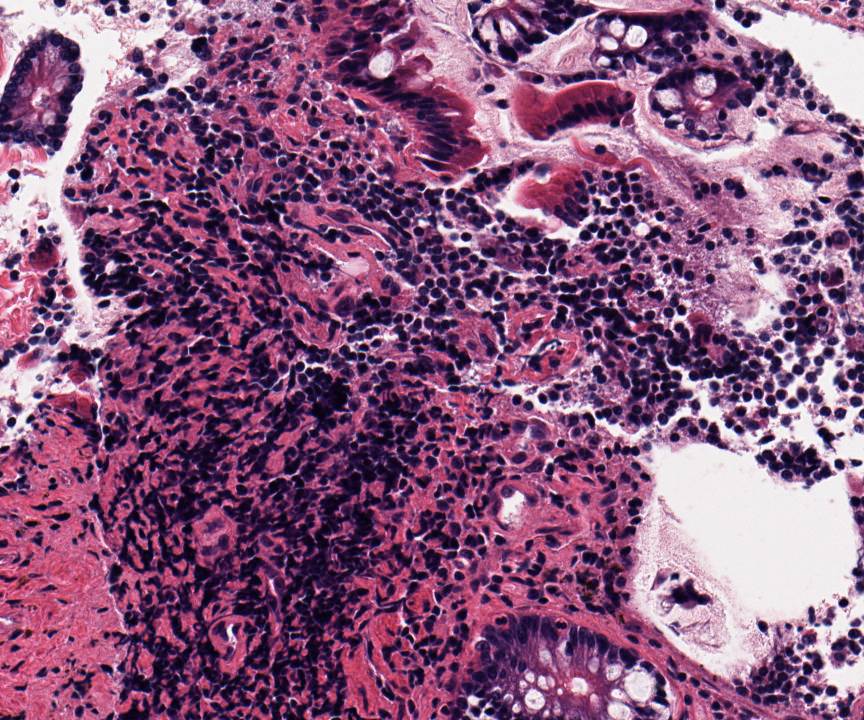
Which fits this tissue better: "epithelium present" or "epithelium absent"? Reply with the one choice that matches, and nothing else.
Epithelium present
